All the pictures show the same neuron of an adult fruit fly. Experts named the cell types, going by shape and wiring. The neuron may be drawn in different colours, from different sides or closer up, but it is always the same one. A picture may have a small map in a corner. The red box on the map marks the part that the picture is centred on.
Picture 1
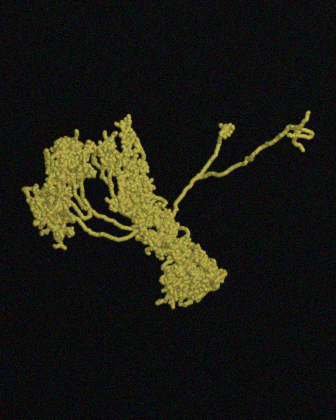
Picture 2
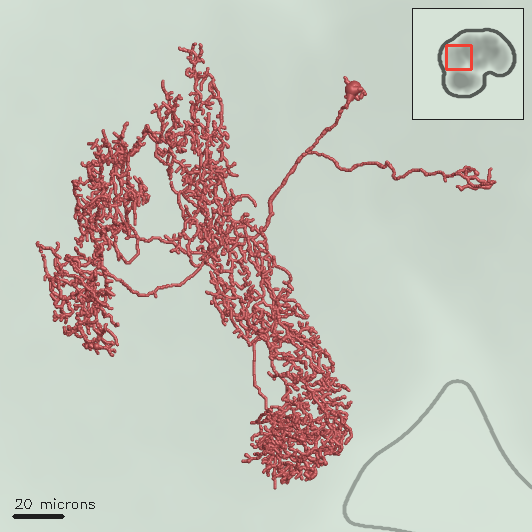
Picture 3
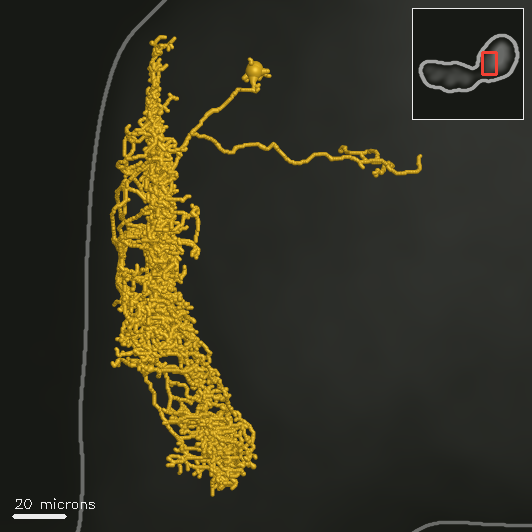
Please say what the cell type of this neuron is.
LPT23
